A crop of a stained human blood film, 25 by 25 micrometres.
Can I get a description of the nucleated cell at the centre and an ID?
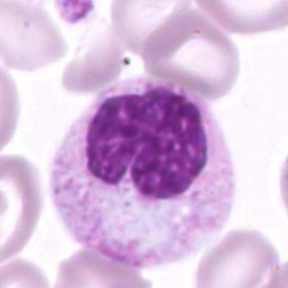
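The first thing I notice is a deep notch cutting into the nucleus from its lower edge. The nucleus sits in the upper part of the cell, which leaves a wider band of cytoplasm below it. That cytoplasm is abundant and pale lilac, with fine pinkish-purple granules scattered through it. The nucleus measures about 11 micrometres across. So this is a band neutrophil.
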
